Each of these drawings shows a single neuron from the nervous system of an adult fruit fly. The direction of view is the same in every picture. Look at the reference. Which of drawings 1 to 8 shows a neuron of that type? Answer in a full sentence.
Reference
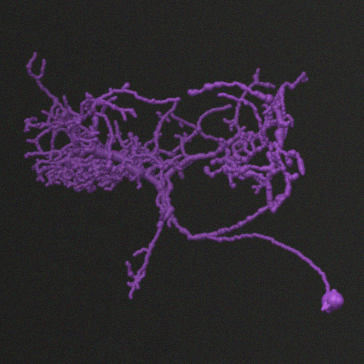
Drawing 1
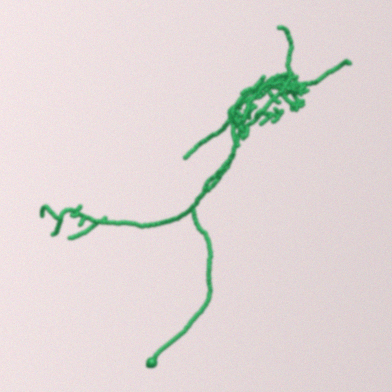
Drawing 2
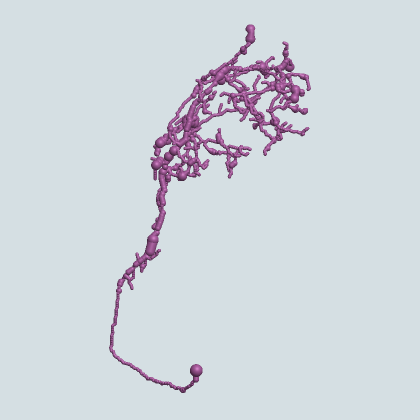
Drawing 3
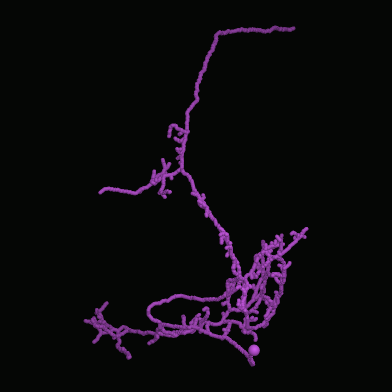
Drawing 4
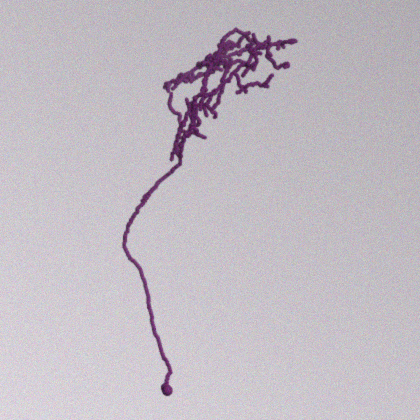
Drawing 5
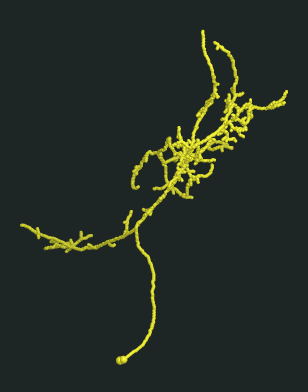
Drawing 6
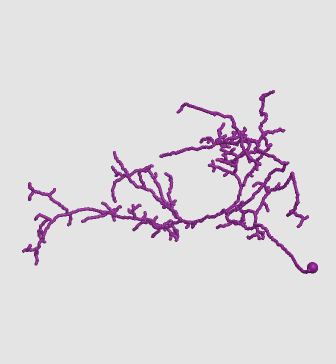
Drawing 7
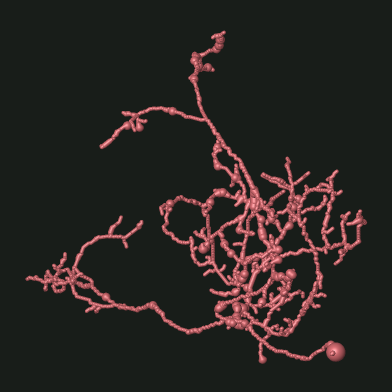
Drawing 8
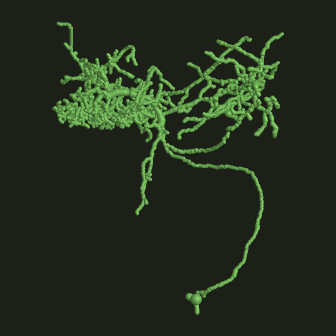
The neuron in drawing 8 is of the same cell type.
